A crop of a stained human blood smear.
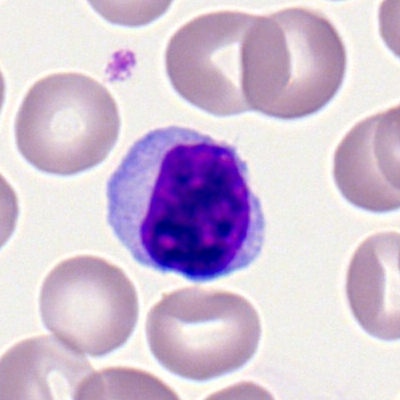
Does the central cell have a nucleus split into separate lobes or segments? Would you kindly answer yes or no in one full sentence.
No, its nucleus is undivided, compact and round, oval or kidney-shaped.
